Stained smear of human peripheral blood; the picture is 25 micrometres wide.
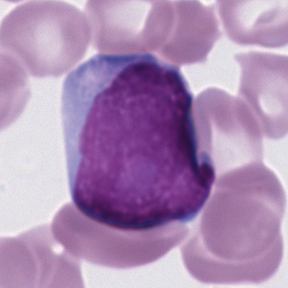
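Myeloblast in a stained smear of human peripheral blood. Notice that the nucleus sits off-centre, toward the right side of the cell, and its chromatin is finely stippled rather than clumped into coarse blocks. The cytoplasm is pale blue, with its widest band on the upper-left side of the nucleus.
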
